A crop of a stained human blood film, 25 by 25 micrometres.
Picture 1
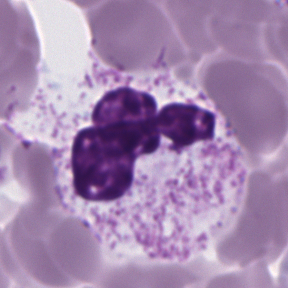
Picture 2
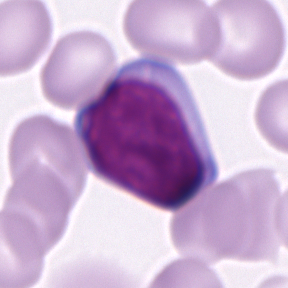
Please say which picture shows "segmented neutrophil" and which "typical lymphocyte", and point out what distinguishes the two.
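The first picture is the segmented neutrophil and the second the typical lymphocyte. Look at the nuclei: in picture 1 it is divided into several lobes joined to one another, while in picture 2 it is a single oval, about 12 by 9 micrometres.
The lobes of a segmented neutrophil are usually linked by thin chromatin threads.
In picture 2 the nucleus fills about 70% of the cell's area.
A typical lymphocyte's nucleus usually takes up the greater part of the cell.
The cytoplasm differs too: abundant, very pale and almost colourless in picture 1, filled with many fine lilac granules; pale blue in picture 2, with neither granules nor vacuoles.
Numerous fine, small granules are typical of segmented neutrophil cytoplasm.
Picture 2's outline is angular, with several straight edges instead of a smooth round curve. Neither nucleus shows a nucleolus, and the chromatin in picture 1 is dark purple and coarsely clumped.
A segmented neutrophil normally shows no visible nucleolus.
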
